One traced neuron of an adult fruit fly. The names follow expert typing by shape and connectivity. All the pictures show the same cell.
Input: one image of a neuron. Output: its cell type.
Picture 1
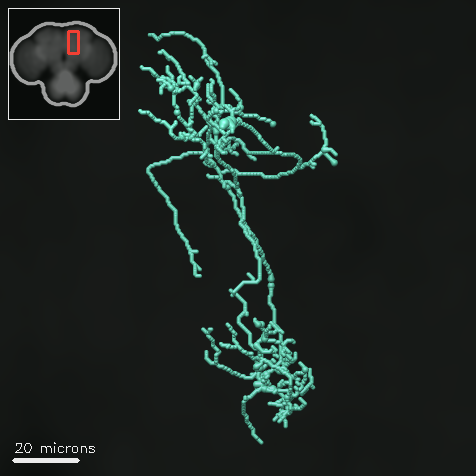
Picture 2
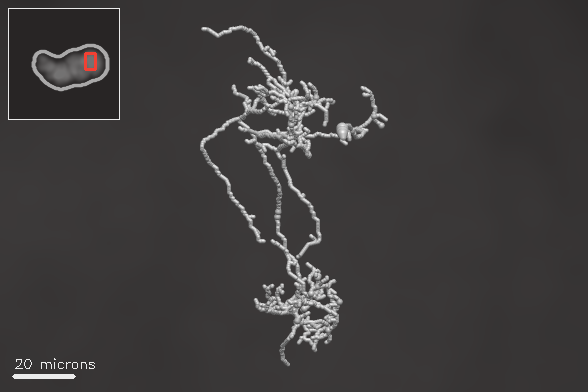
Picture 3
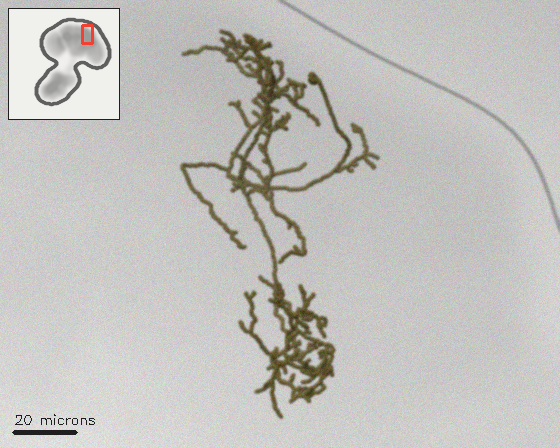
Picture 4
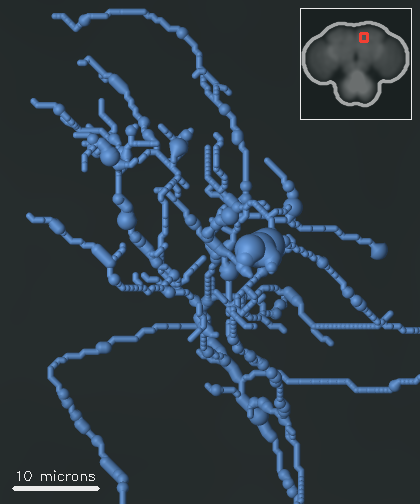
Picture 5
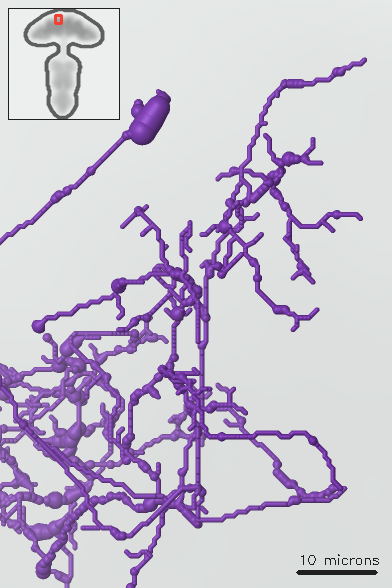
LAL030_a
